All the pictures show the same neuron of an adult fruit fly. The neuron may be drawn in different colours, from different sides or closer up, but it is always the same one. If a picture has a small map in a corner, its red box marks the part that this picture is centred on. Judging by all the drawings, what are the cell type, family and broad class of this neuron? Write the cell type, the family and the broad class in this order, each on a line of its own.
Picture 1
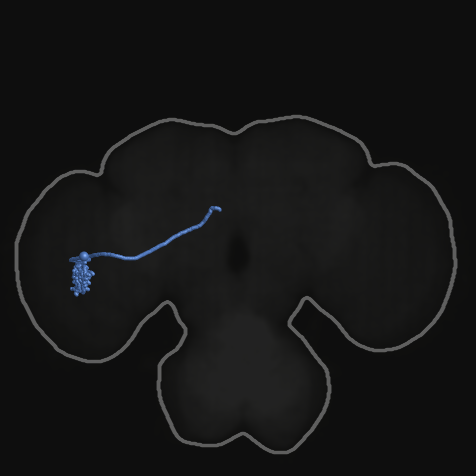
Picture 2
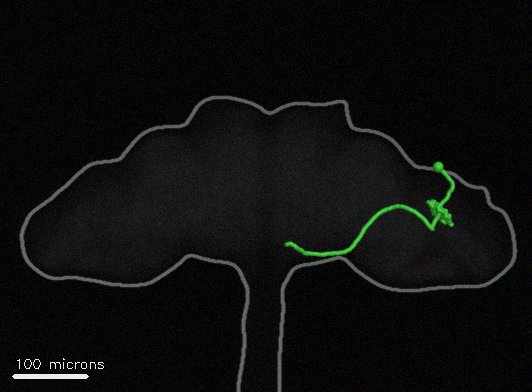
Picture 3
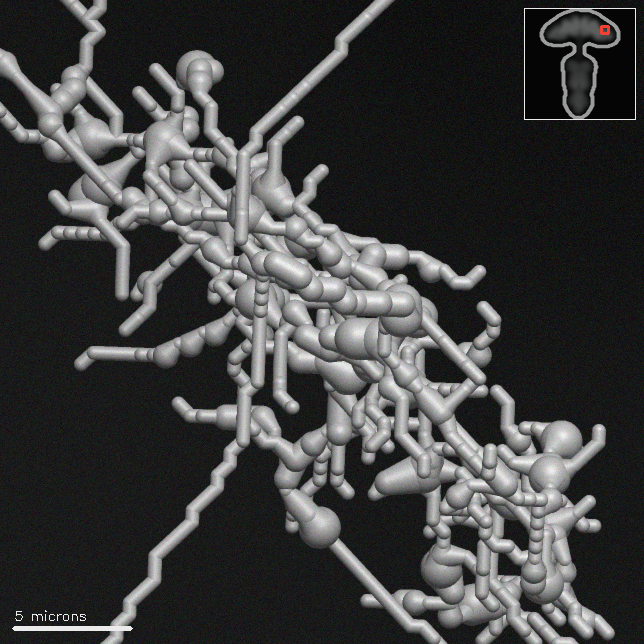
MeVP6
MeVP
visual projection neuron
